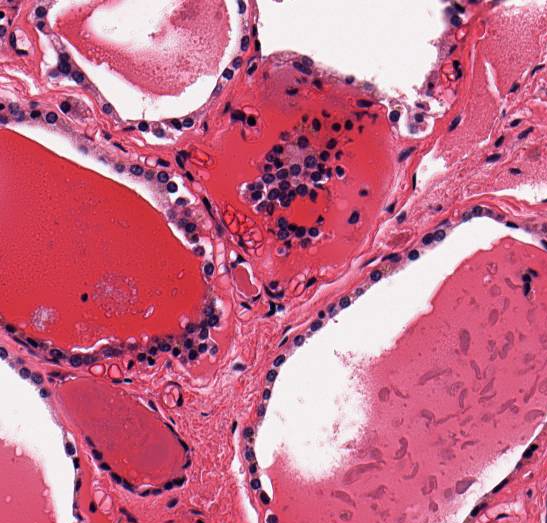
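Thyroid. Large closed follicles fill the field, separated only by thin partitions. Each is lined by a single layer of flattened to low cuboidal cells with small dark round nuclei. A loose cluster of cells with dark round nuclei lies within the colloid of the upper central follicle. Small capillaries with red blood cells run in the narrow stroma between follicles, most clearly along that follicle's left side.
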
